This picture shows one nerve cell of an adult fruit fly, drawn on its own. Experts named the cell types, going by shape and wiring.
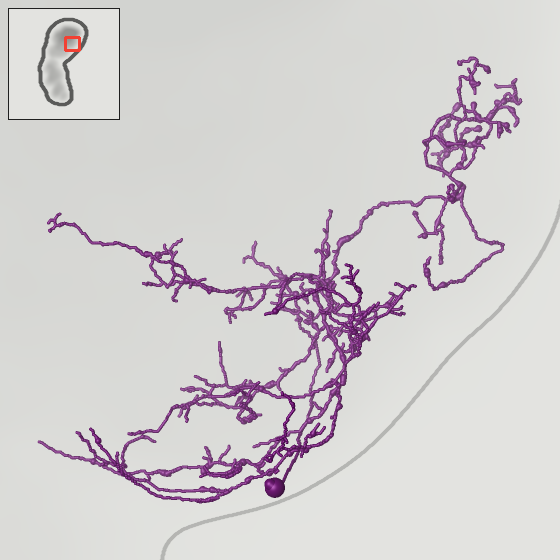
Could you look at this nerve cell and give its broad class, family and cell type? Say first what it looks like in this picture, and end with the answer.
The cell body is at the bottom of the picture. As drawn here it is about as wide as it is tall. It is a central-brain intrinsic neuron. The family is hemilineage LHp2. Its cell type is LHPV6c2.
